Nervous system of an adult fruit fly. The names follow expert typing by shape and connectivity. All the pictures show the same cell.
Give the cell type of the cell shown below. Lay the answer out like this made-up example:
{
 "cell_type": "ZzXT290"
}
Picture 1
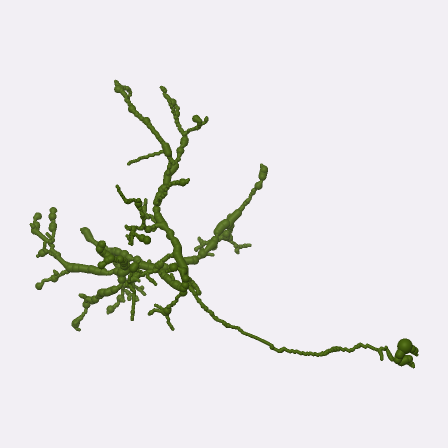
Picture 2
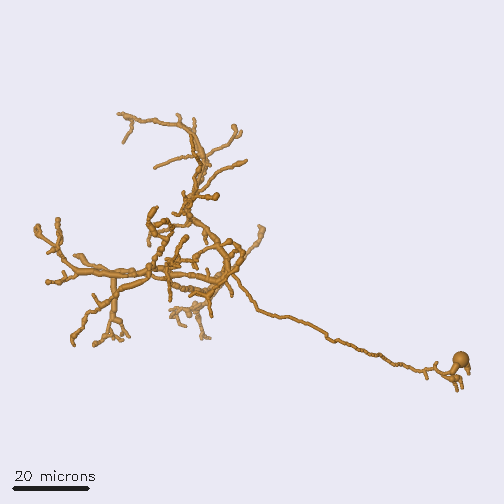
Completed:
{
 "cell_type": "IN13B040"
}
